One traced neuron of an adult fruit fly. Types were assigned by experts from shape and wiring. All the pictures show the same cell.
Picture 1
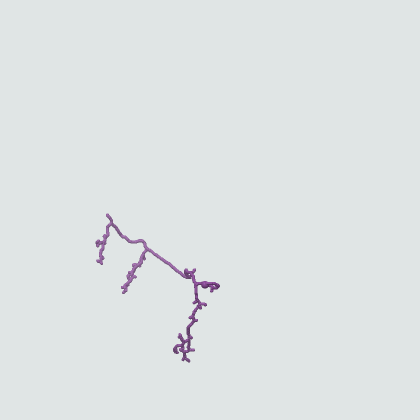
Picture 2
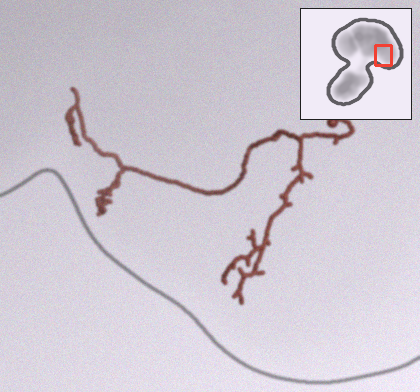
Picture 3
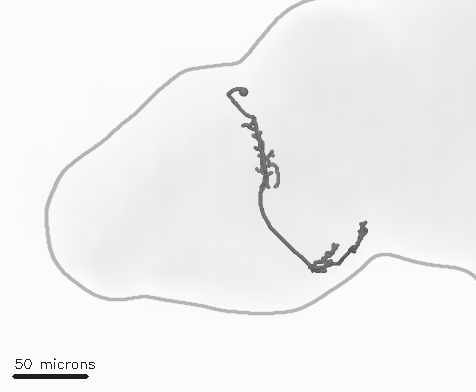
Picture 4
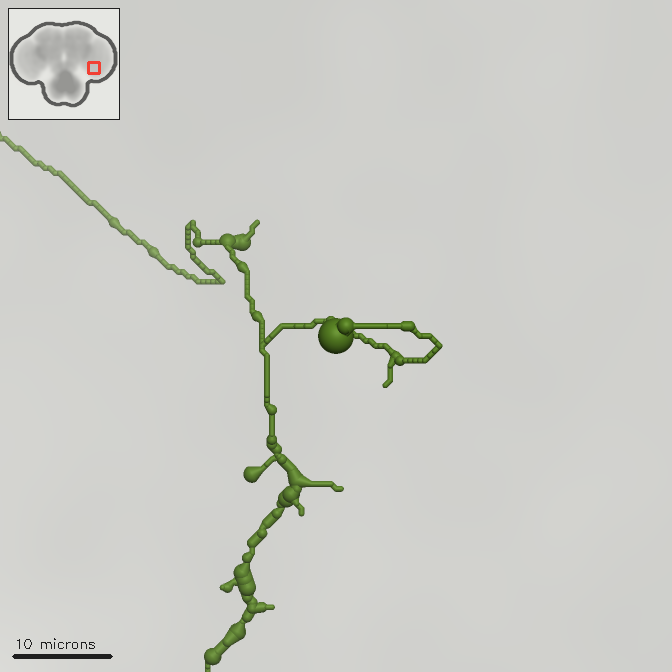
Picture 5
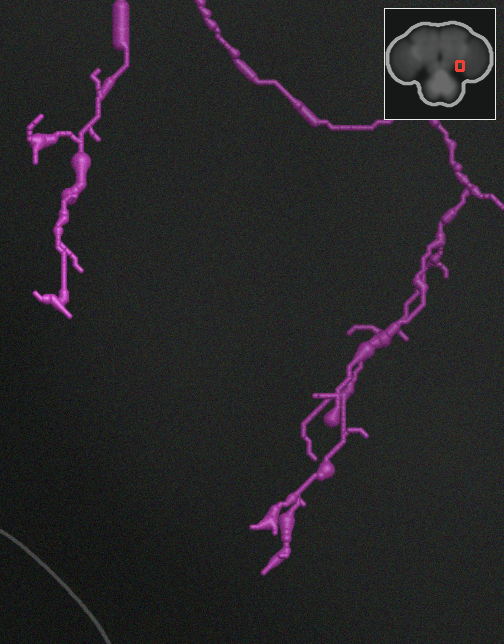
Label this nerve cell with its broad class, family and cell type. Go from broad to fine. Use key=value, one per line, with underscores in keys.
broad_class=optic-lobe intrinsic neuron
family=TmY
cell_type=TmY9a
